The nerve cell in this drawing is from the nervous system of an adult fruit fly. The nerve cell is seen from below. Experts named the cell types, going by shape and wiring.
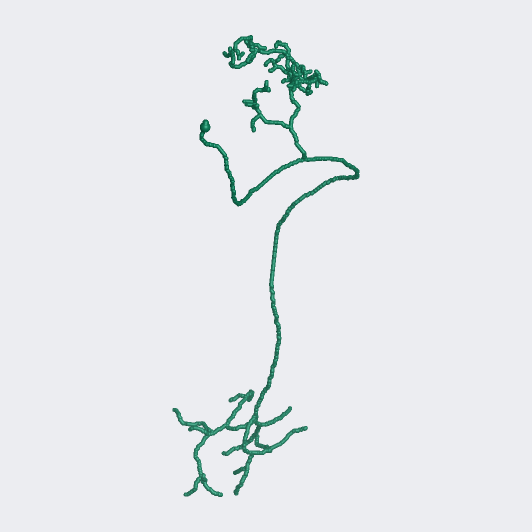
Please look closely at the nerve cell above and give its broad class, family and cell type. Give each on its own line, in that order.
central-brain intrinsic neuron
hemilineage ALv1
M_vPNml87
